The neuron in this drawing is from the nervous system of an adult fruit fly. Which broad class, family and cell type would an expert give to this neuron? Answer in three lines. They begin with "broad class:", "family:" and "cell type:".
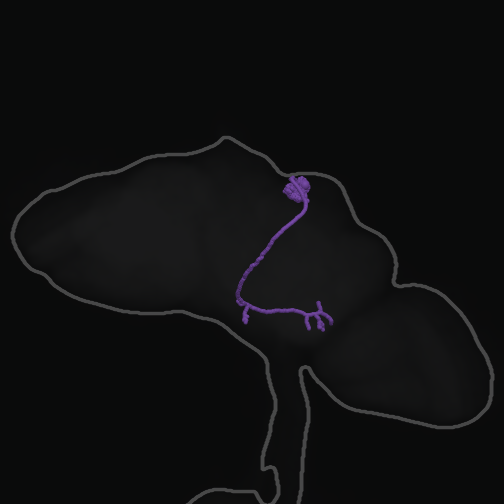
broad class: central-brain intrinsic neuron
family: hemilineage ALad1
cell type: D_adPN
